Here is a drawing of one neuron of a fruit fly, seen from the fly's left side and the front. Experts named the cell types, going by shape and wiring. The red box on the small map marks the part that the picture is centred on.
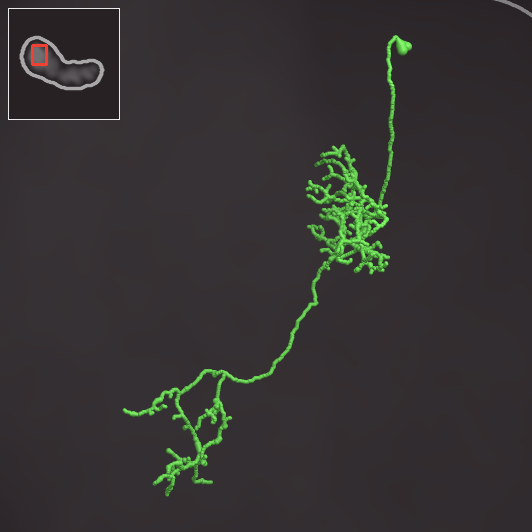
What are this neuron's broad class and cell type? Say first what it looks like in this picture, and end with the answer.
The cell body is at the upper right of the picture. Dozens of branch ends can be seen. It is a central-brain intrinsic neuron. The cell type is IB032.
